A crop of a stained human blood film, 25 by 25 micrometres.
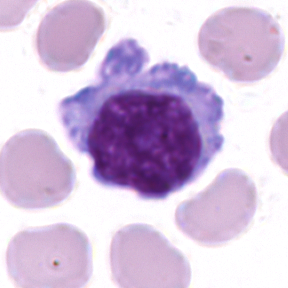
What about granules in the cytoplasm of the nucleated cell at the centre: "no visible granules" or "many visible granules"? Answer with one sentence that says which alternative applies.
The cell shows no granules in its cytoplasm.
